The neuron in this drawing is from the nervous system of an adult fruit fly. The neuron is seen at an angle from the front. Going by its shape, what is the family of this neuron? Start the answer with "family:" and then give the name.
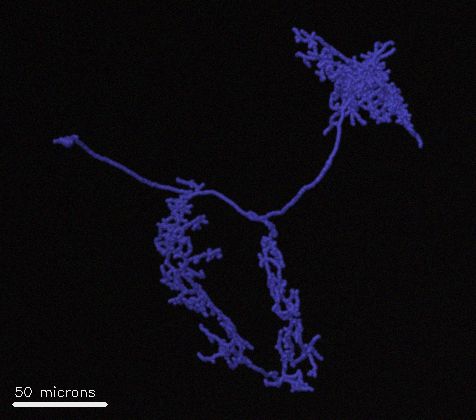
family: hemilineage CREa1_ventral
